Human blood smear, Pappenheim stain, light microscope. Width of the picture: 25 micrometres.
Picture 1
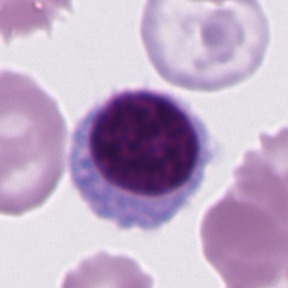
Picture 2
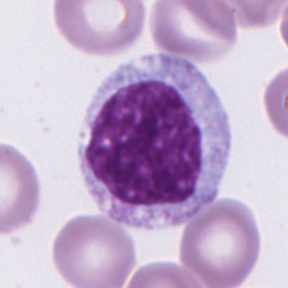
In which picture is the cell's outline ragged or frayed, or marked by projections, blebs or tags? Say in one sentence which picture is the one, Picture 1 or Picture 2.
Picture 1 is where the cell's outline is rough.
